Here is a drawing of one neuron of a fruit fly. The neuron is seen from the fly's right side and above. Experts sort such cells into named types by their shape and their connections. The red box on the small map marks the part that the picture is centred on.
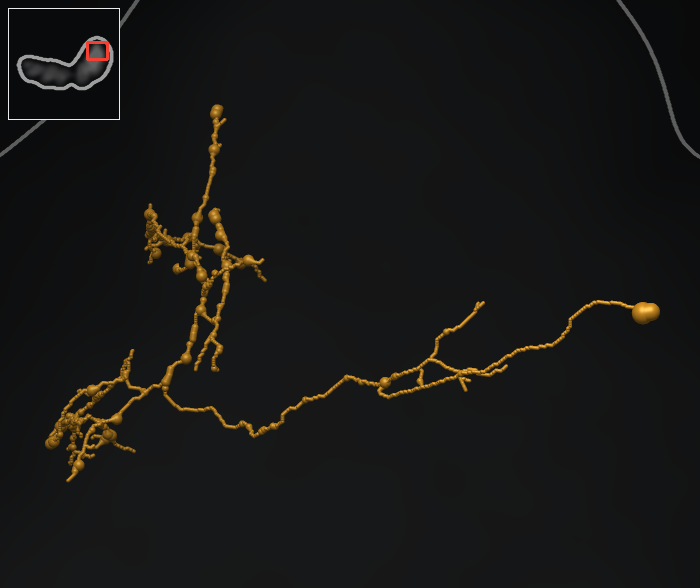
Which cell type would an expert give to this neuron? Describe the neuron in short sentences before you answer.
Its cell body lies on the right of the picture. The picture shows dozens of branch ends. Its broad class is central-brain intrinsic neuron. The cell type is CB1368.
